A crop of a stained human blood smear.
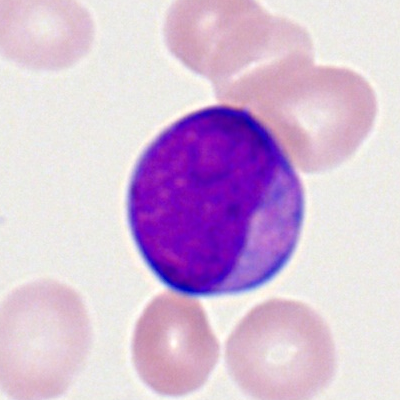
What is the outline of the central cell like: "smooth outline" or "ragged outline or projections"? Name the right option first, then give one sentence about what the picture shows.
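Smooth outline. The cell outline is round and smooth.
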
